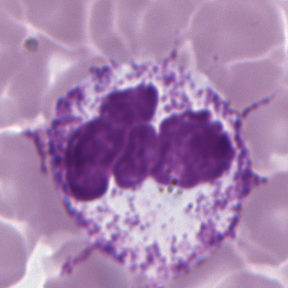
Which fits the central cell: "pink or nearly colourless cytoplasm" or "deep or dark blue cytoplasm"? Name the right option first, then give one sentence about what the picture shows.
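Pink or nearly colourless cytoplasm. The cytoplasm is abundant and very pale, almost colourless.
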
